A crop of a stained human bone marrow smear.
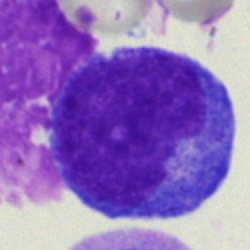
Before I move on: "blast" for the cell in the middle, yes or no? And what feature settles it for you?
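Taken feature by feature, the chromatin comes first: it is finely granular and fairly even, without coarse dark clumps.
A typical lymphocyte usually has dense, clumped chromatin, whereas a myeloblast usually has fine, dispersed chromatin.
This feature goes with blast and against lymphocyte. The cytoplasm is deep blue and forms a rim that is widest at the lower right.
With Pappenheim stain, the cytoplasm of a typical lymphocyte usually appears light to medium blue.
The deep blue colour therefore goes against lymphocyte. The roughly round outline, the paler zone just beside the nucleus at the lower right, and the absence of clear vacuoles are recorded without assignment to either name. Verdict: the name blast fits.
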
